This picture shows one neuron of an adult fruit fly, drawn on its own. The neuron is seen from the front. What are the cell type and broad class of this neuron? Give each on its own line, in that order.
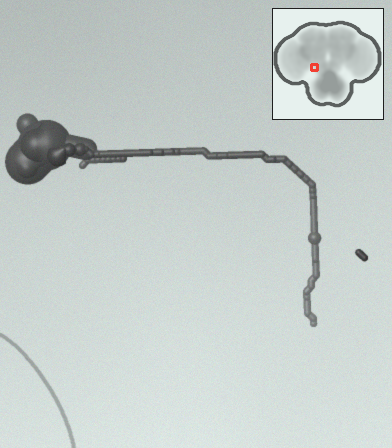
GNG178
central-brain intrinsic neuron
